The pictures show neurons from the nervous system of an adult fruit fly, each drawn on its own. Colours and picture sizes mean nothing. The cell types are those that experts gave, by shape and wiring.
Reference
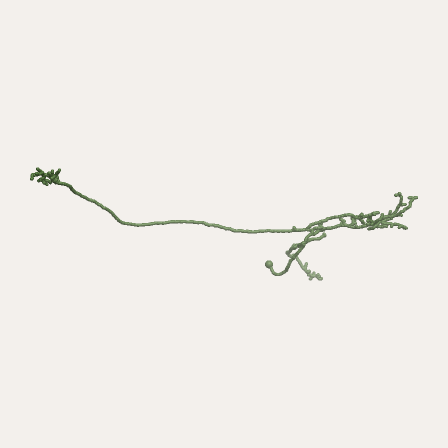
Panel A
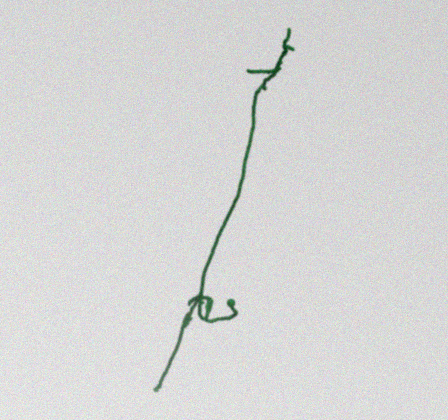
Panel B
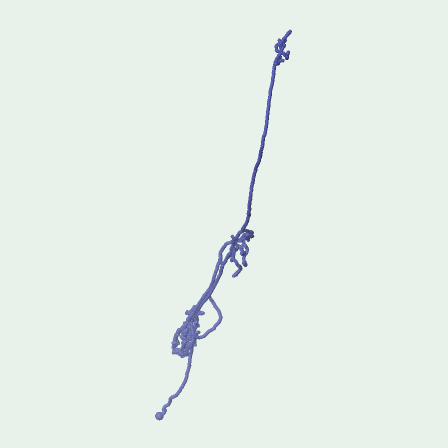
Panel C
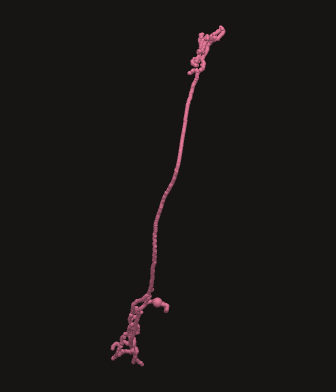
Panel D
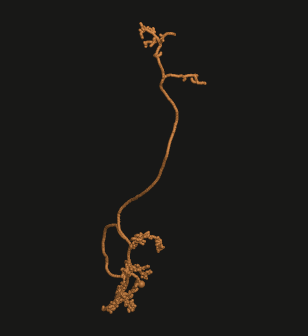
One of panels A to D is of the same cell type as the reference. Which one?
Panel C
